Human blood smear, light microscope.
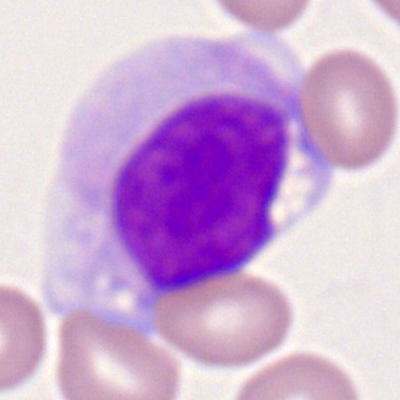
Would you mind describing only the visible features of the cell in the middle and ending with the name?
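Outline: irregular and angular rather than round. Cytoplasm: abundant, pale blue-grey, without distinct granules. Vacuoles: small and clear, lying in the cytoplasm beside the right edge of the nucleus. The cell is a monocyte.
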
